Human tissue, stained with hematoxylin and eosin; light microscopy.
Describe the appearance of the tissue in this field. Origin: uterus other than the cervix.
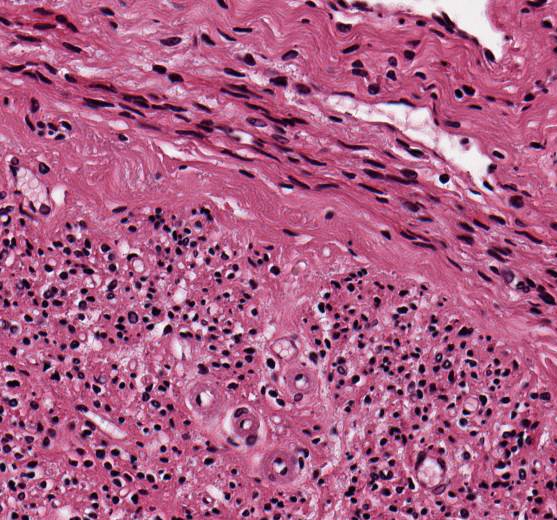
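Two zones, it seems: a dense fibrous band above and a densely cellular zone below. Up in the band, the nuclei are elongated and lie parallel to the fibres. The lower zone is crowded with small, round, darkly stained nuclei. And in its lower middle sit a few round profiles with concentric outlines and pale centres.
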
